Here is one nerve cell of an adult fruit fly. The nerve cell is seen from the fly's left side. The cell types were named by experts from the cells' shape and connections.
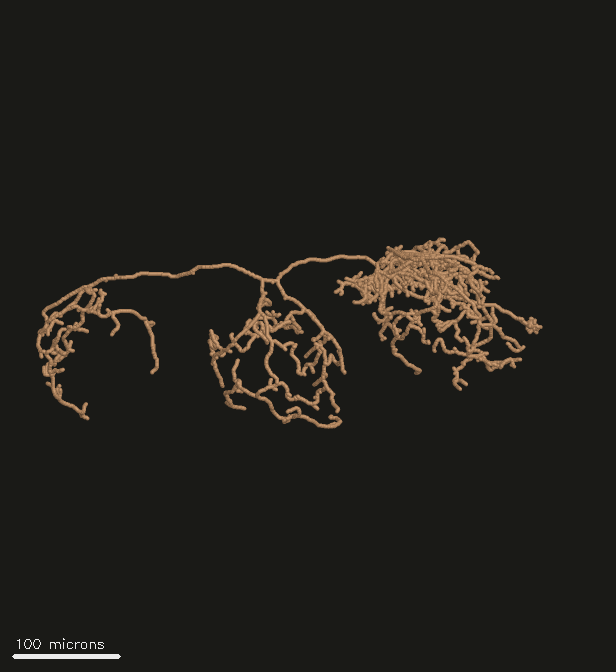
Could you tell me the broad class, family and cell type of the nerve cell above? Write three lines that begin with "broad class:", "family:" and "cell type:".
broad class: nerve-cord intrinsic neuron
family: hemilineage 27X
cell type: IN27X004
